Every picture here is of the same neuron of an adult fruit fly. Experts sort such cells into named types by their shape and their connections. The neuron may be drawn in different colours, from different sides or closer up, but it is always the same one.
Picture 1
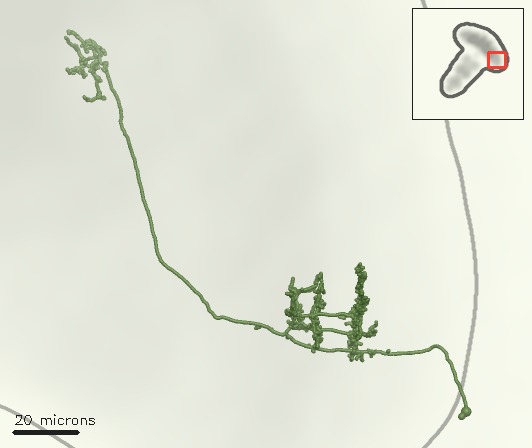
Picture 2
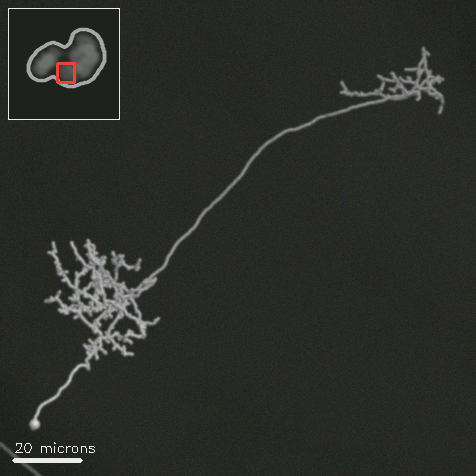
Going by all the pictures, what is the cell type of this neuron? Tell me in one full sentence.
What this neuron is, by cell type, is Tm36.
